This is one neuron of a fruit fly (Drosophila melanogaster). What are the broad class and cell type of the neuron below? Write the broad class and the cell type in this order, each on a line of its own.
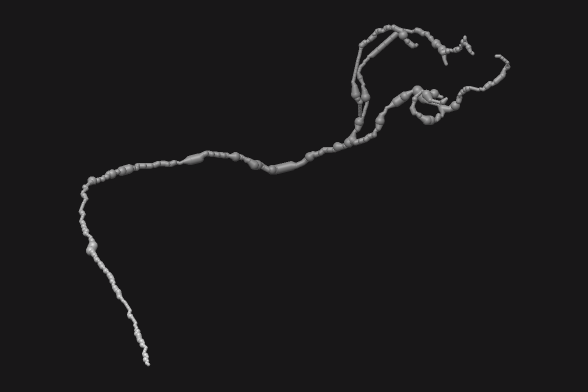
sensory neuron entering the nerve cord
SNxx04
